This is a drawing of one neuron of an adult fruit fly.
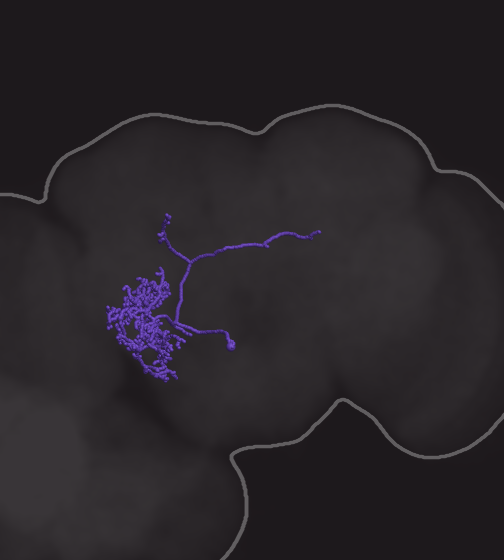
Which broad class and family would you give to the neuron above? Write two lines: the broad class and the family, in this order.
central-brain intrinsic neuron
hemilineage LALv1_ventral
